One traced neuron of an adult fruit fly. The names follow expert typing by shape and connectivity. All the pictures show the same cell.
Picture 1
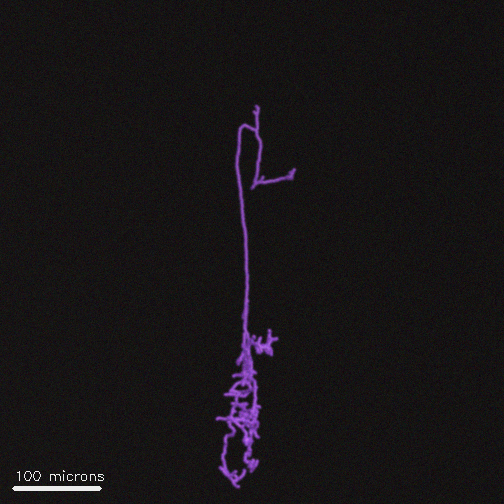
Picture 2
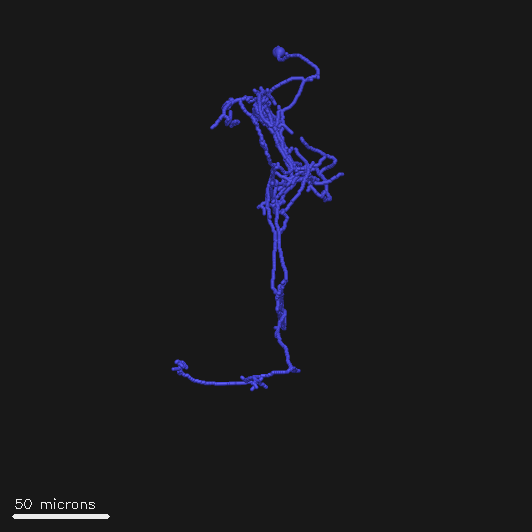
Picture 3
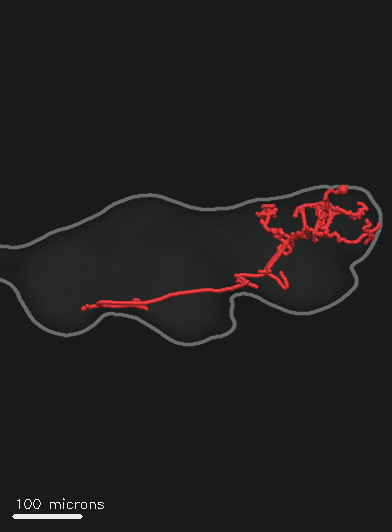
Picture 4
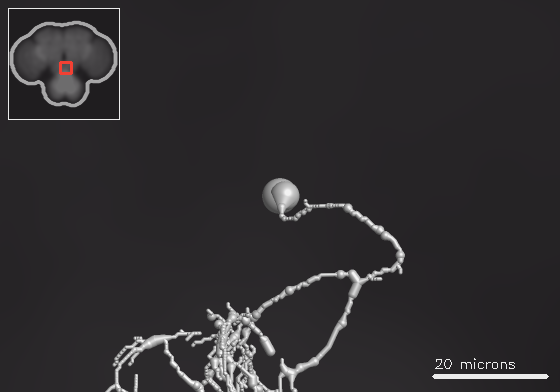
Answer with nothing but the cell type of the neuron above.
IN09A005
